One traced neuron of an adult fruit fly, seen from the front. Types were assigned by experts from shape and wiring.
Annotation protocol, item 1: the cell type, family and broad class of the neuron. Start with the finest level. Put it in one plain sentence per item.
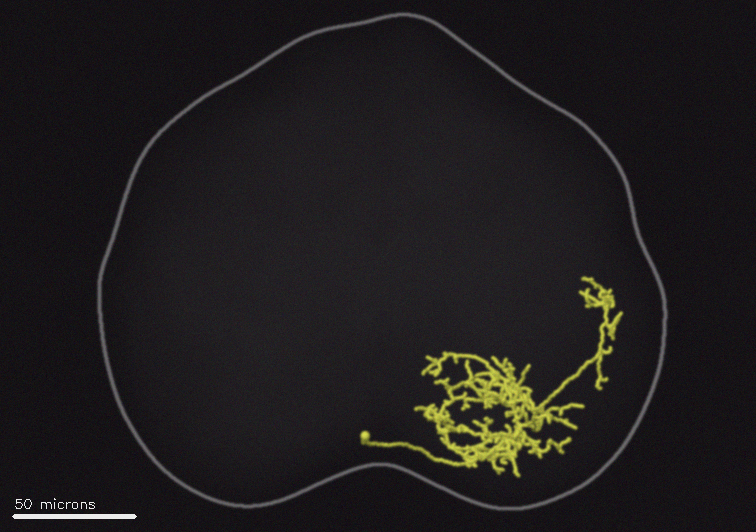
Type IN13B073 of hemilineage 13B, a nerve-cord intrinsic neuron.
